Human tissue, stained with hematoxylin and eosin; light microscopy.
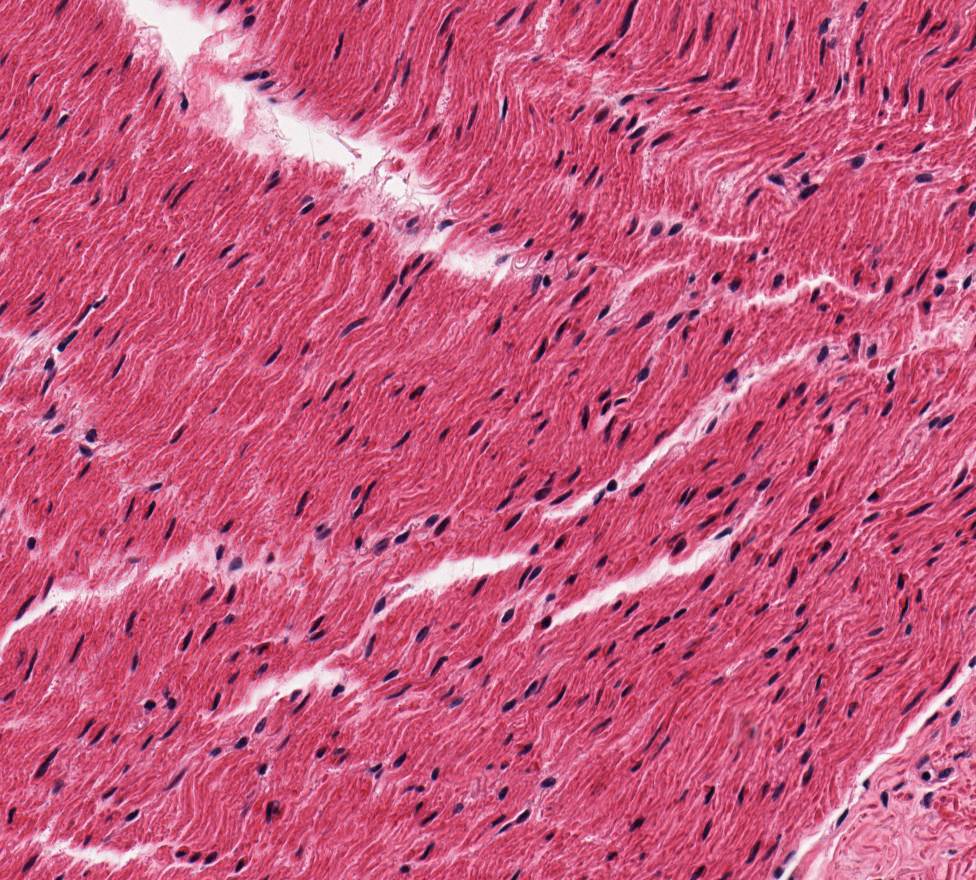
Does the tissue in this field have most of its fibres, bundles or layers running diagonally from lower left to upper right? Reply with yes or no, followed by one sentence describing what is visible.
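Yes. Muscle fibres fill the field in parallel bundles running diagonally from lower left to upper right.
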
